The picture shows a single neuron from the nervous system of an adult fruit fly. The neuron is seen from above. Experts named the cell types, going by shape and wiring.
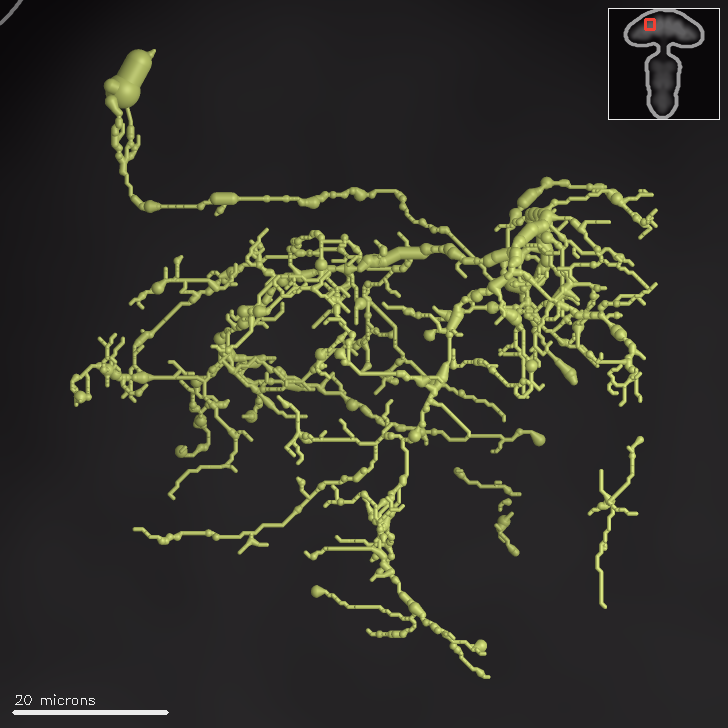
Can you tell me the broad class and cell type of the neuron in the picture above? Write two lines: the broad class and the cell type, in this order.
central-brain intrinsic neuron
SMP041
